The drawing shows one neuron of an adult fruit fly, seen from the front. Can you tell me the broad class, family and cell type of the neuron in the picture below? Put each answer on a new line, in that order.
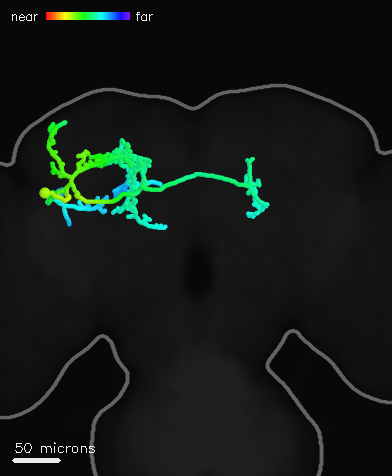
central-brain intrinsic neuron
hemilineage SLPa&l1_anterior
CL074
